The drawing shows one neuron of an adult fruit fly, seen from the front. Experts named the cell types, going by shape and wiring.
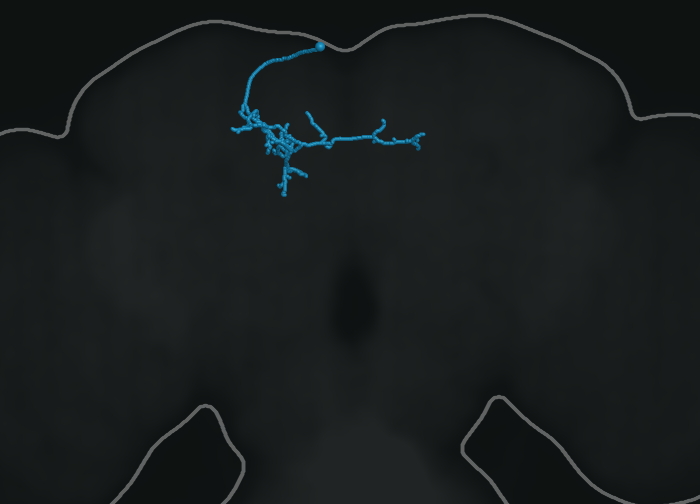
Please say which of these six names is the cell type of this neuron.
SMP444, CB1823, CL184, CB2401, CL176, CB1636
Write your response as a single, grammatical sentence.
The cell type this neuron represents is CB1823.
